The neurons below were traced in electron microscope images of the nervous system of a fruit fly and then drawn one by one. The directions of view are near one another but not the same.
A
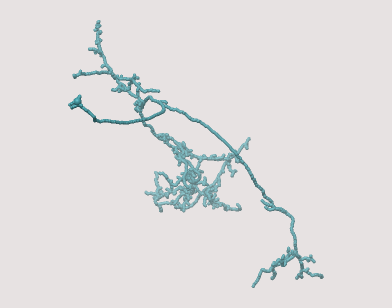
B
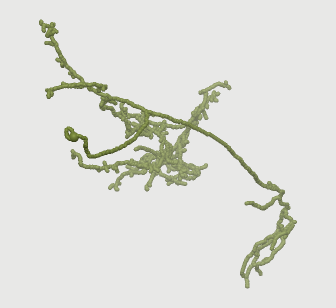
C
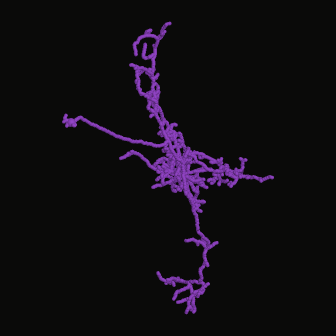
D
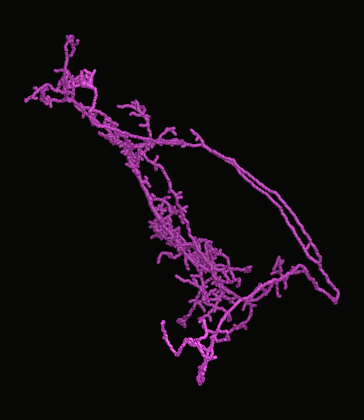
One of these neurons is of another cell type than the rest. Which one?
D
